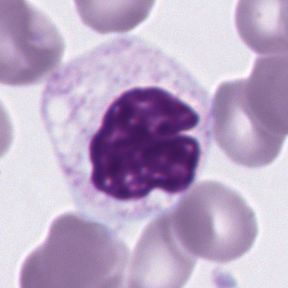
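Band neutrophil, the nucleated cell at the centre of this blood smear. As I look, the nucleus is a single folded mass, not split into separate lobes, with a deep notch cutting in from its right side. I also notice fine pinkish granules scattered through the cytoplasm and small clear vacuoles toward the upper left.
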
